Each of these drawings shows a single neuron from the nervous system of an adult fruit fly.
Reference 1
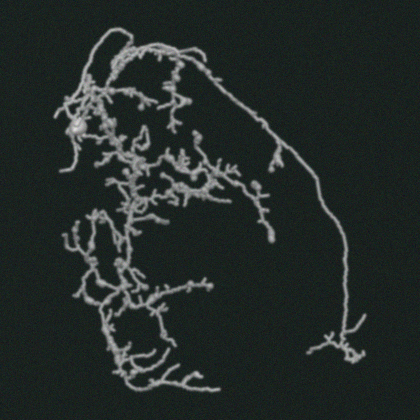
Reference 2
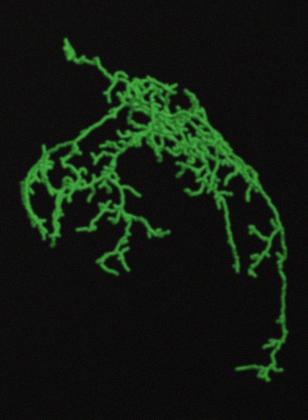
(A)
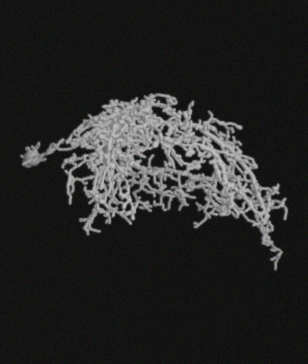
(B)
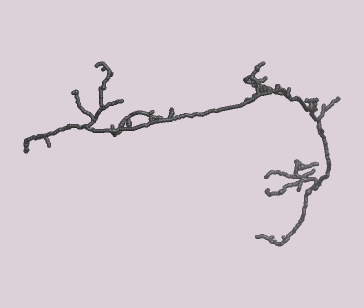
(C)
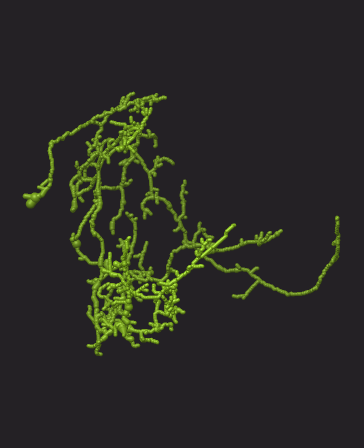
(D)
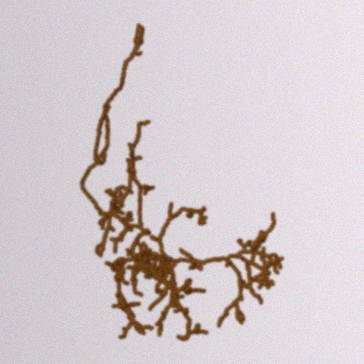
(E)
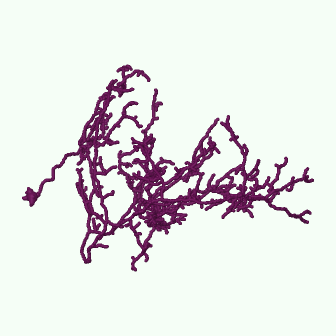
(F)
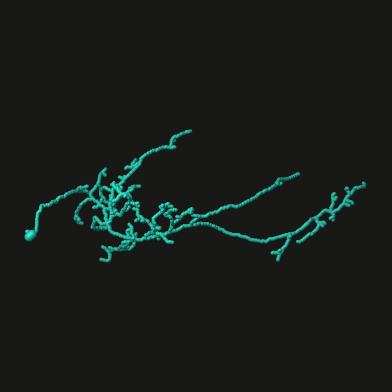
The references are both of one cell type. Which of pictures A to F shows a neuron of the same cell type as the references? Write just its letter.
C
